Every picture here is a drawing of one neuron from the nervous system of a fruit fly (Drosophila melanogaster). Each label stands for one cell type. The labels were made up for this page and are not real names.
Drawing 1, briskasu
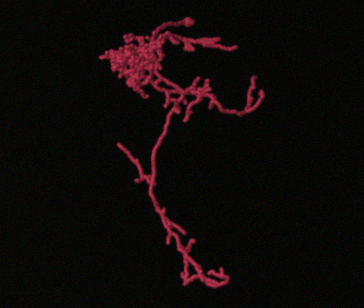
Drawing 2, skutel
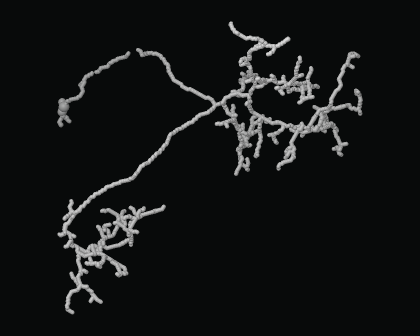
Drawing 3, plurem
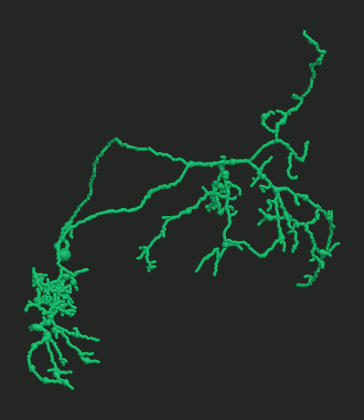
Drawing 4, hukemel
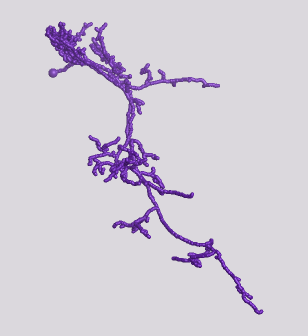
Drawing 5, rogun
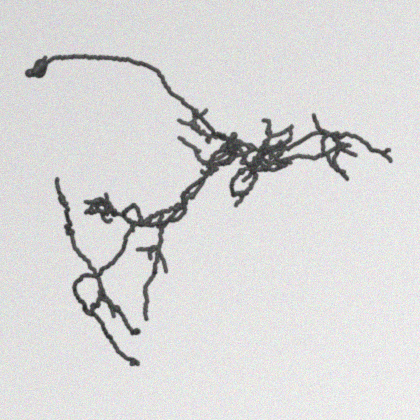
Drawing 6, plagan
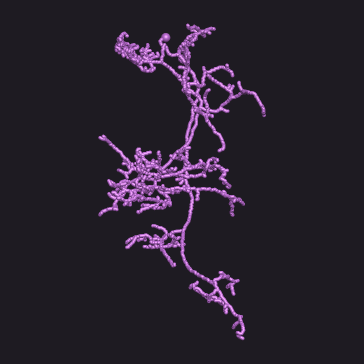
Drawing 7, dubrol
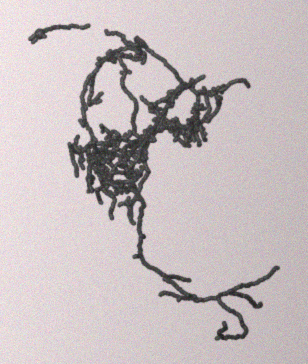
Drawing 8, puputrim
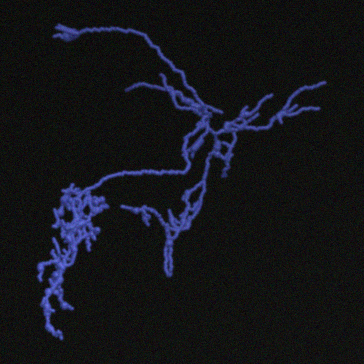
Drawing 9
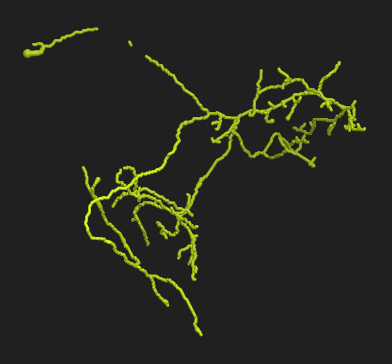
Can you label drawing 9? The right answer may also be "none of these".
rogun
